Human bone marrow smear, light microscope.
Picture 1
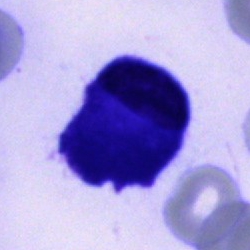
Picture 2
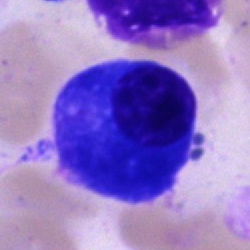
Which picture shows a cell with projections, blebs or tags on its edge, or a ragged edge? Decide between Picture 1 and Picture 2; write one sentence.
The cell of Picture 1 has a border that is ragged or frayed, or bears projections, blebs or tags.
